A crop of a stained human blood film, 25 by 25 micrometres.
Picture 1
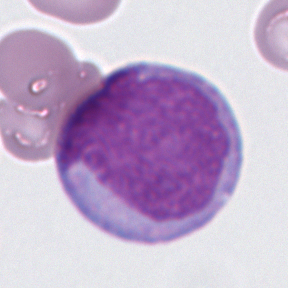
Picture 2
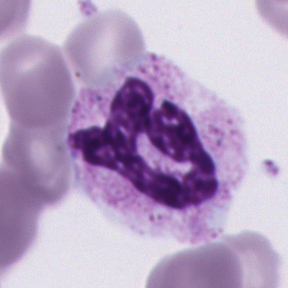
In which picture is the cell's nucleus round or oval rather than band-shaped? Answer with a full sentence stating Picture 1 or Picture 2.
Picture 1 contains the cell with a nucleus gathered into one compact round or oval mass.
